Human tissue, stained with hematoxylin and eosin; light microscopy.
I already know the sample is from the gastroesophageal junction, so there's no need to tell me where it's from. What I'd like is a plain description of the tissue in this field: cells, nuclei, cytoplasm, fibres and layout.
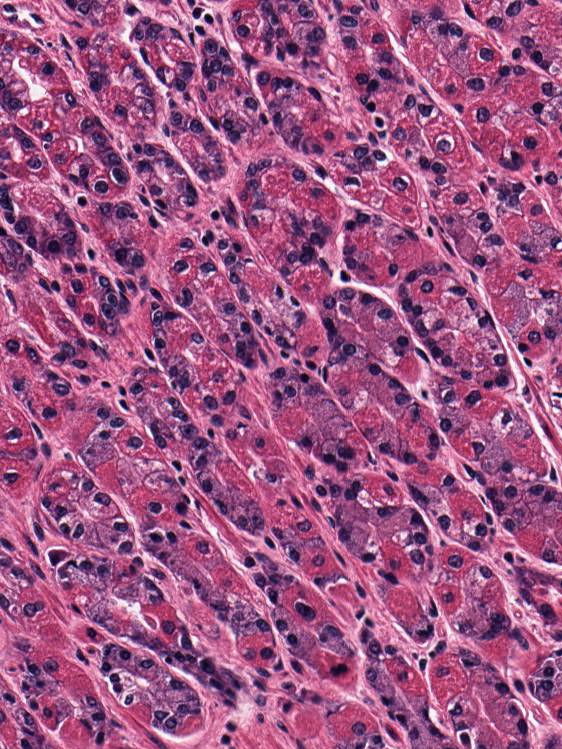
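Parietal cells make up many of the gland cells, with bright pink cytoplasm and a round central nucleus. Others are chief cells, whose cytoplasm is purple-grey and granular. The pink and purple-grey gland cells are intermingled throughout the field. In all of them, the nuclei are small, round and uniform.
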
